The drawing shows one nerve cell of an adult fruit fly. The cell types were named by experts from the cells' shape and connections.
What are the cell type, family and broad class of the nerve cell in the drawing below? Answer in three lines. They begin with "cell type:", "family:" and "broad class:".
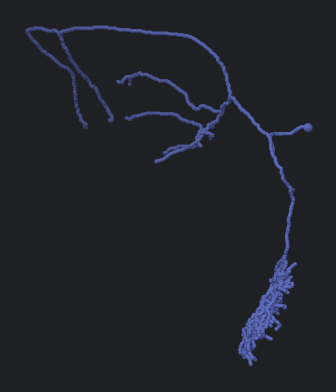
cell type: LC36
family: hemilineage VPNp&v1_posterior
broad class: visual projection neuron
